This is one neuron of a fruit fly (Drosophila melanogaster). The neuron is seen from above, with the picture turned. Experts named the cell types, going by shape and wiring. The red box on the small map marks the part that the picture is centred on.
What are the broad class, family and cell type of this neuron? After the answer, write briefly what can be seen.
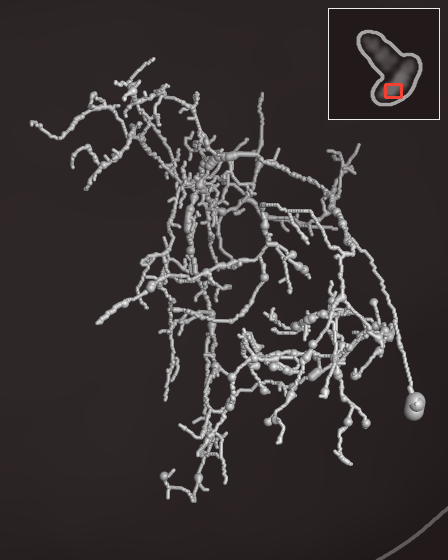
This is a central-brain intrinsic neuron. Its family is hemilineage LALa1_anterior. Its cell type is WED015. The cell body can be seen at the lower right of the picture. As drawn here it is about as wide as it is tall.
